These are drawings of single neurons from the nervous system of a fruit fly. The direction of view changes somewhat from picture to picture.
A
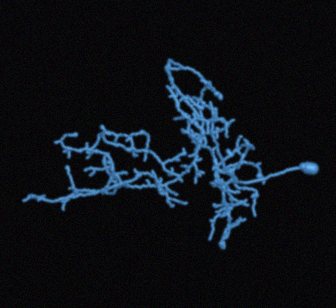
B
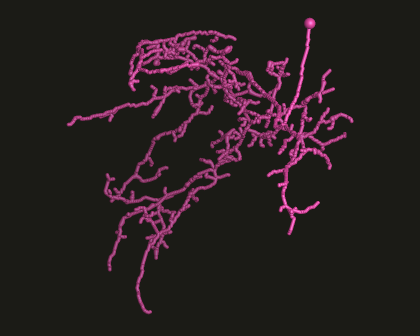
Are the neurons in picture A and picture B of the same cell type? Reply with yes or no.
yes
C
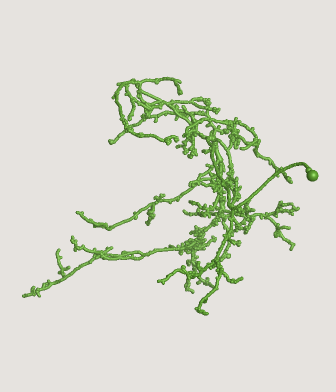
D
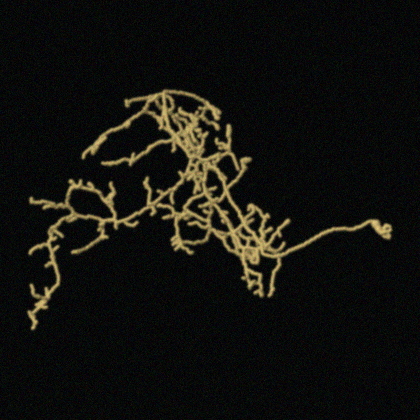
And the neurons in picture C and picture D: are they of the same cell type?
no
